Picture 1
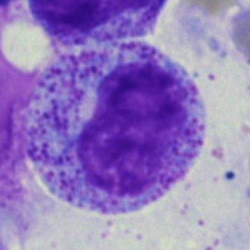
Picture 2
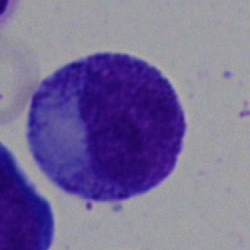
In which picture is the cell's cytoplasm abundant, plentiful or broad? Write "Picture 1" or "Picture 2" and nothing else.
Picture 1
